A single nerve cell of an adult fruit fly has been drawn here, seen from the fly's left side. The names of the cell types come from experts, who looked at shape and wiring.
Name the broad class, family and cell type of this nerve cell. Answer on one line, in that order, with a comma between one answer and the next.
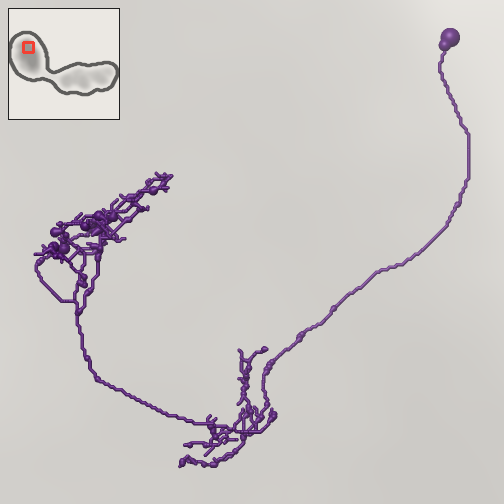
central-brain intrinsic neuron, class CX, vDeltaC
